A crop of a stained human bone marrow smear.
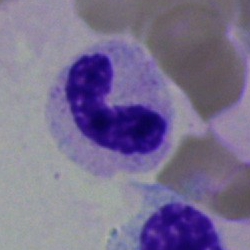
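Band neutrophil with a nucleus bent into a C, its open side facing up and to the right. The chromatin is dark purple and coarsely clumped, broken by small paler gaps. Plentiful pale lilac-grey cytoplasm holds sparse fine purple dots.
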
